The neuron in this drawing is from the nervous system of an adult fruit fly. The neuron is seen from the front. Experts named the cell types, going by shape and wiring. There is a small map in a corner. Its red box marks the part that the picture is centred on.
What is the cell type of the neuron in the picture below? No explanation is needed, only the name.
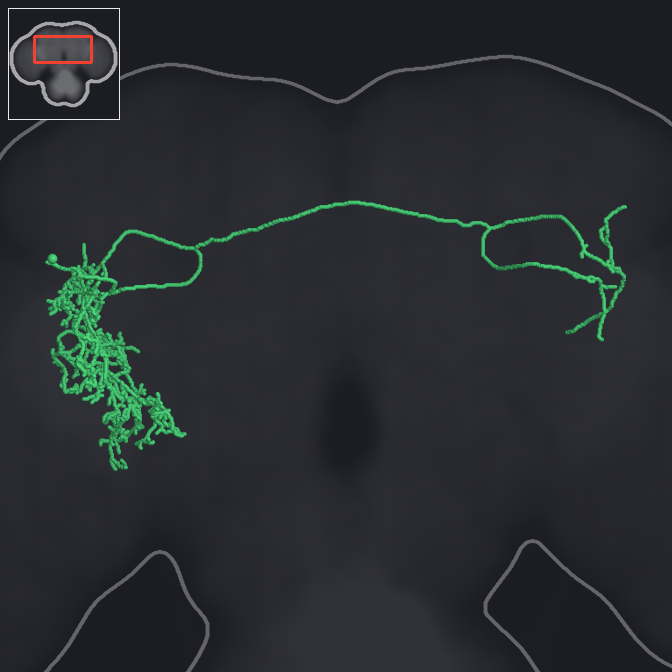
AVLP234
